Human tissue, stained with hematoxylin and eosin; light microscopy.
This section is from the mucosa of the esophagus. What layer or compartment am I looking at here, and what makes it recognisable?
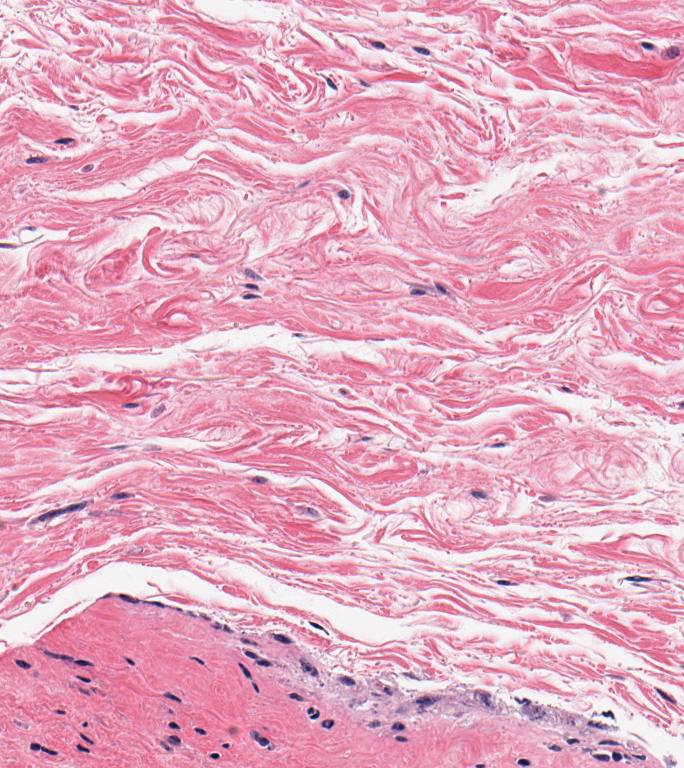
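Loose connective tissue occupies the field from top to near the bottom edge. Bright pink, wavy collagen bundles with many curled, twisted segments run roughly horizontally. Cells between them are sparse, with small, dark, elongated nuclei.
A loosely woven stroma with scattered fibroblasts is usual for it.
A white cleft divides it from a smoother, more compact pink band at the bottom.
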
